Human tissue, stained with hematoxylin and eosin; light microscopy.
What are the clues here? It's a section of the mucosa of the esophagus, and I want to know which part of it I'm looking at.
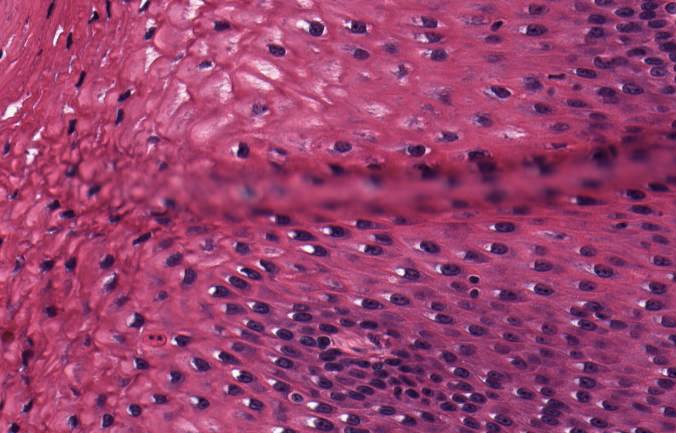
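You're looking at stratified squamous nonkeratinized epithelium. The whole field is one continuous sheet of closely packed polygonal epithelial cells with abundant pink cytoplasm, each holding a single round to oval dark purple nucleus. Toward the upper left the cells are larger, with paler, clearer cytoplasm.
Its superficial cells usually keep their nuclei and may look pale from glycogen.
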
